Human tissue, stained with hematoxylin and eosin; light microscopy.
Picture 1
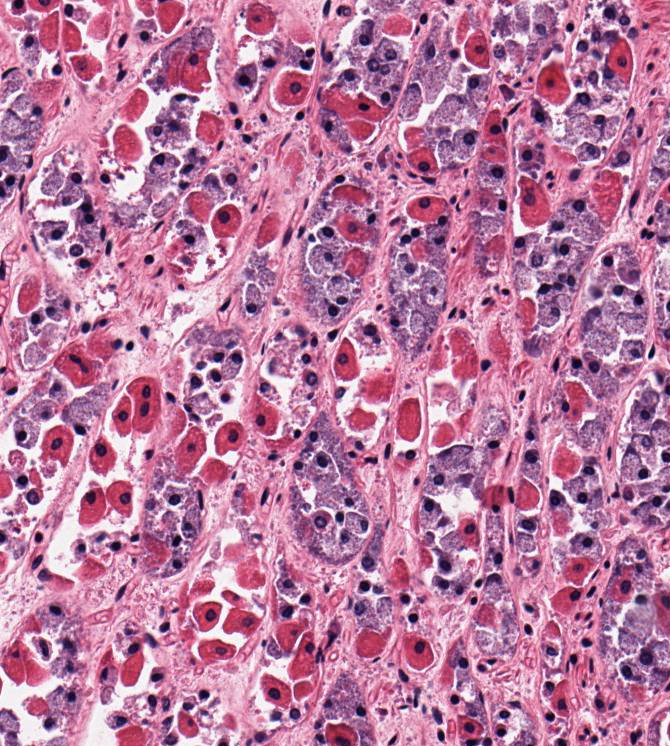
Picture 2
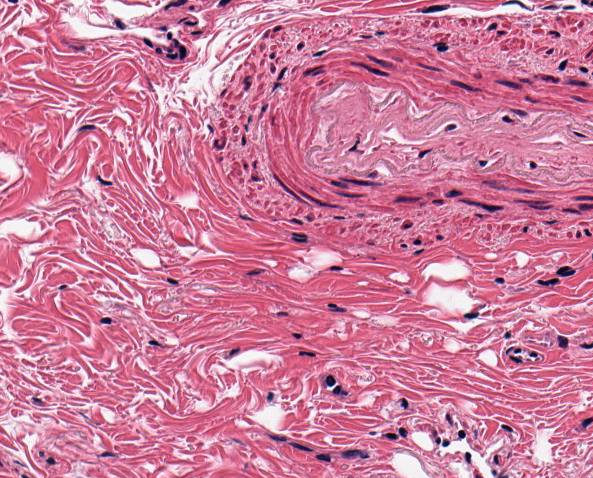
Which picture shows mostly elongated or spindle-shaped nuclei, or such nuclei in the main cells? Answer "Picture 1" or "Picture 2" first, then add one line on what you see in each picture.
Picture 2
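Picture 1: Most cells have a single small, round, dark nucleus.
Picture 2: The nuclei scattered among the collagen bundles are sparse, dark, thin and spindle-shaped, as in fibroblasts.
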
